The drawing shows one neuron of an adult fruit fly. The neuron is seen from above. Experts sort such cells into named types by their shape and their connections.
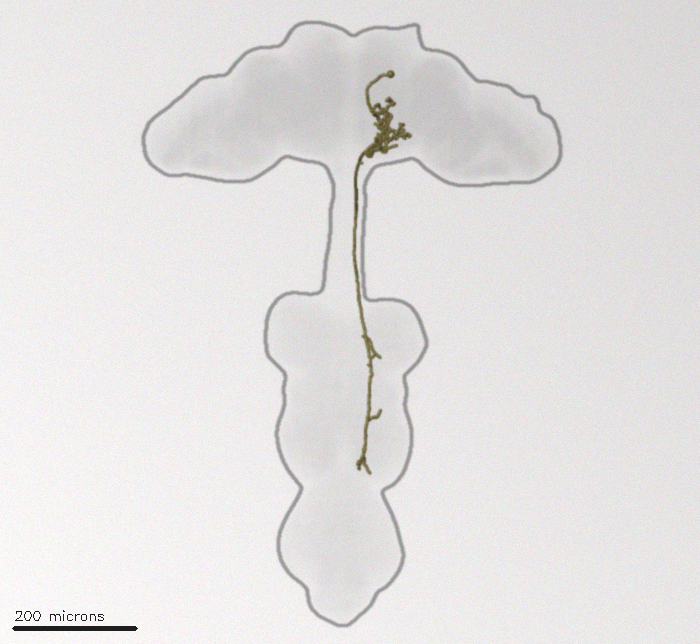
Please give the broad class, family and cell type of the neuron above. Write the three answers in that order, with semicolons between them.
descending neuron; hemilineage MX3; DNg08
